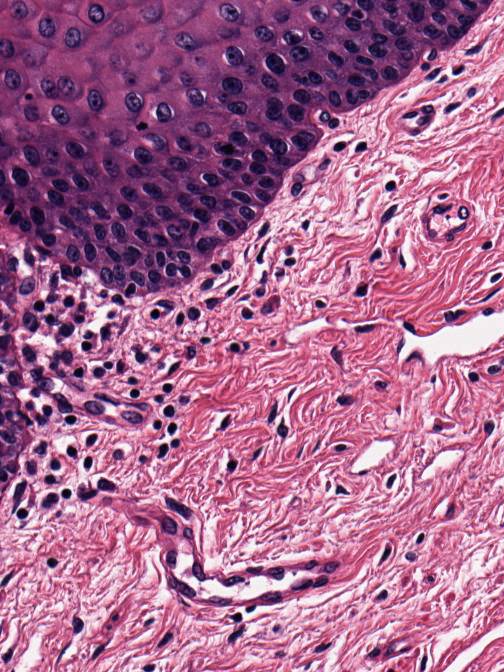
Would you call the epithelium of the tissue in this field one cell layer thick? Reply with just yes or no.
No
